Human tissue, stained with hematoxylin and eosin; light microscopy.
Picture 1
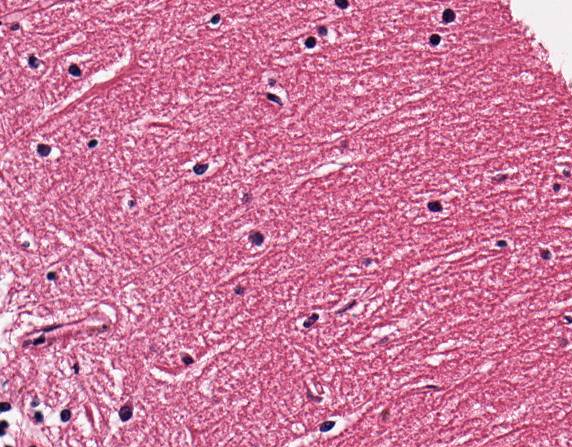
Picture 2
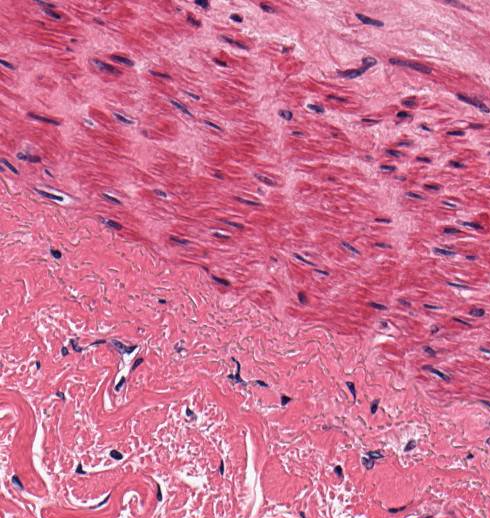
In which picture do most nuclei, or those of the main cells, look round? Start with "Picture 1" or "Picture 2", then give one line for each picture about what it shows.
Picture 1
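What picture 1 shows: Small, round, dark-staining nuclei are scattered sparsely and fairly evenly across the field.
What picture 2 shows: The smooth muscle nuclei are elongated and cigar-shaped, lying singly within the pink cytoplasm.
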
